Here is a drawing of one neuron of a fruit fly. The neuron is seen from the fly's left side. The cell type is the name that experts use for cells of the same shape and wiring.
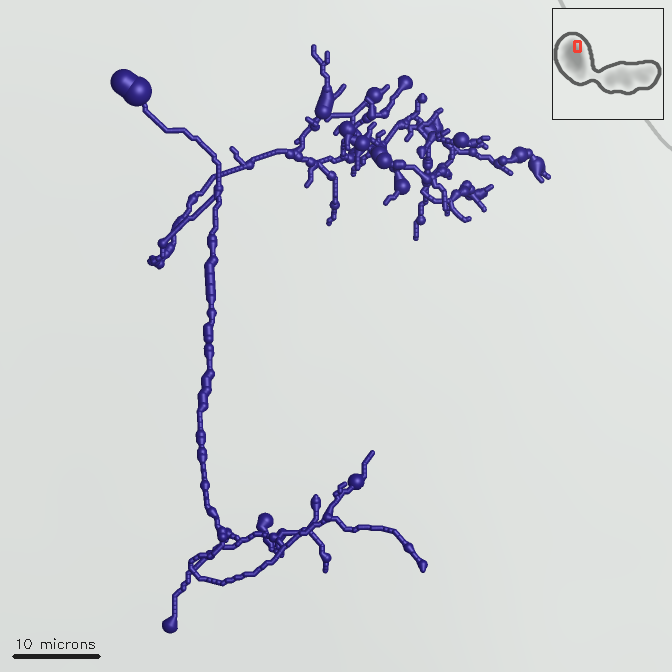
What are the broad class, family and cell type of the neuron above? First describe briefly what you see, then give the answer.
The cell body can be seen at the upper left of the picture. From top to bottom in the picture it spans about 70 microns. The picture shows dozens of branch ends. It is an optic-lobe intrinsic neuron. Its family is MeLo. The cell type is MeLo5.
